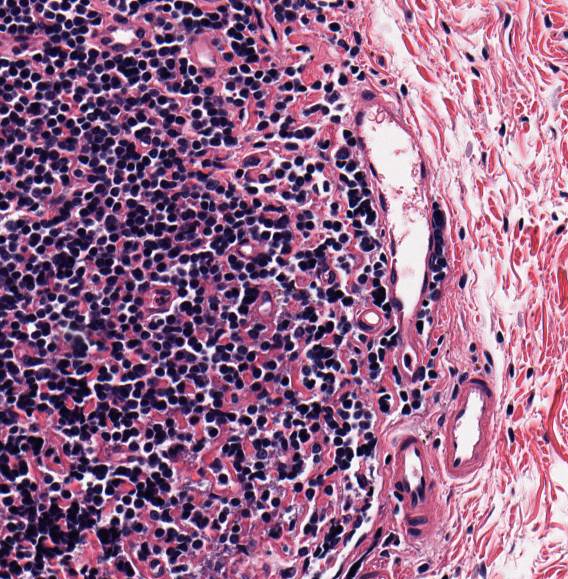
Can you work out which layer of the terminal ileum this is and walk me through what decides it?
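The field shows lymphoid tissue. A dense sheet of lymphocytes fills roughly the left two-thirds, made mostly of small lymphocytes with round dark nuclei and very scant cytoplasm.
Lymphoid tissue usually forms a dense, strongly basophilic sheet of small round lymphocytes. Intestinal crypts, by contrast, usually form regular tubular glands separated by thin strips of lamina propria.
The edge of the sheet against the pink connective tissue runs from top to bottom of the field. The right third is pink collagen in wavy bundles with only sparse spindle-shaped nuclei.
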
